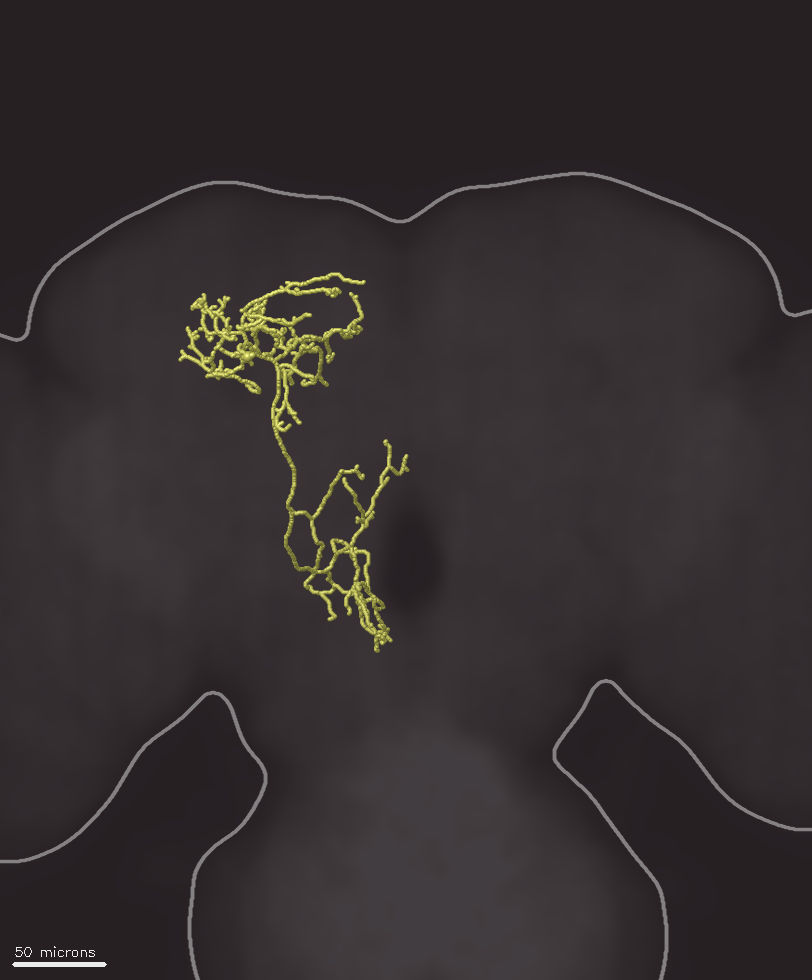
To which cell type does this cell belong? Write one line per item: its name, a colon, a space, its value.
cell type: SIP024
